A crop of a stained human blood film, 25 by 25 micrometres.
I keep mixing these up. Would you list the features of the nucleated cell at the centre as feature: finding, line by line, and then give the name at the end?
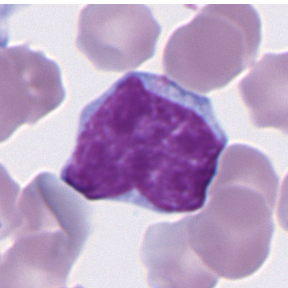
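Nucleus: deep notch in the lower edge, two-lobed, heart-like outline
Size: nucleus about 13 micrometres across
Fill: nucleus takes up almost the whole cell
Cytoplasm: thin pale grey-blue rim, widest at the upper right
Outline: angular, several straight edges instead of a round curve
Name: typical lymphocyte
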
